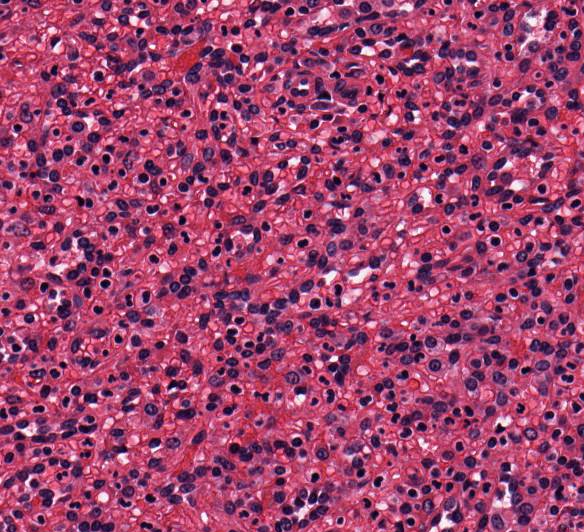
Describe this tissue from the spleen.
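Cells are crowded at a similar density from one edge of the field to the other. Most nuclei are round to oval, dark-staining and fairly similar in size. In many cells a clear, unstained halo surrounds the nucleus. The material between the cells is pink and finely fibrillary.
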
